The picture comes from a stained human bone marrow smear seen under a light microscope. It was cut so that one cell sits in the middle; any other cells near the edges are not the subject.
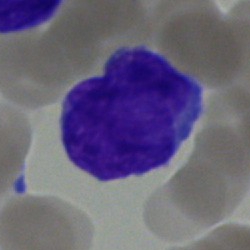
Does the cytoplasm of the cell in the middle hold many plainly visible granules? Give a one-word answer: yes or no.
No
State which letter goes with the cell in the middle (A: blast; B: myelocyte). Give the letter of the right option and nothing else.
A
